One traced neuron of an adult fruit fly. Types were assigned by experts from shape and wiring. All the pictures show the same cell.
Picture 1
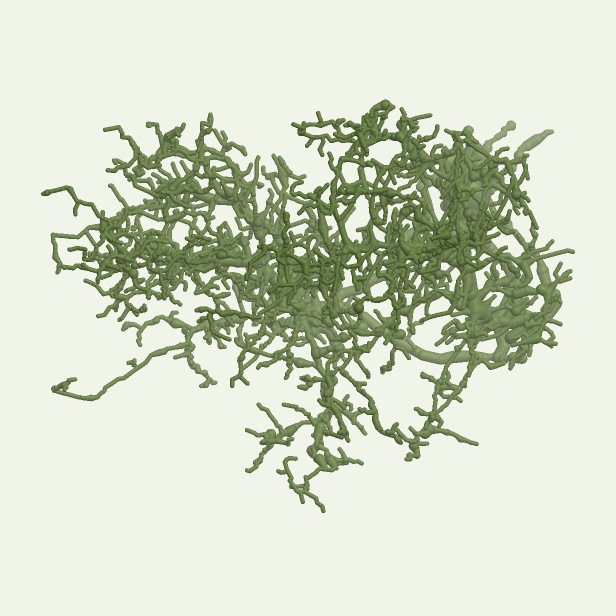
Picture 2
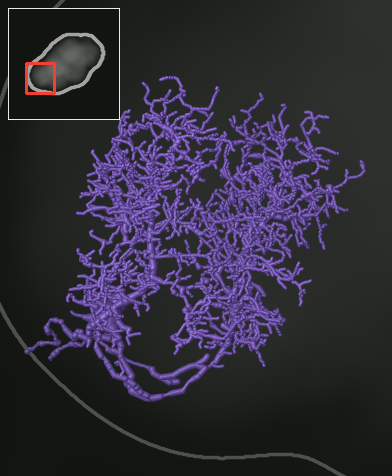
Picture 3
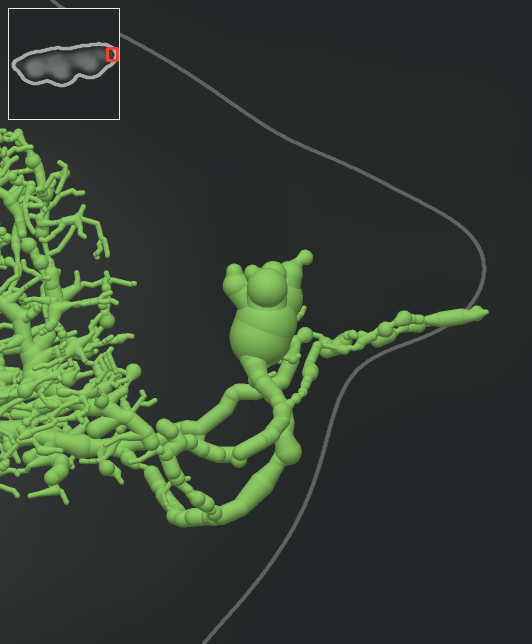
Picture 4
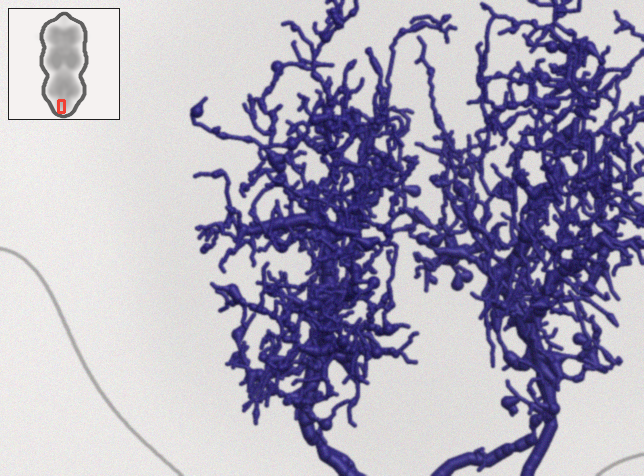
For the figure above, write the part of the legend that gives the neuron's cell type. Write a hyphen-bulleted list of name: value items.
- cell type: INXXX382_b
